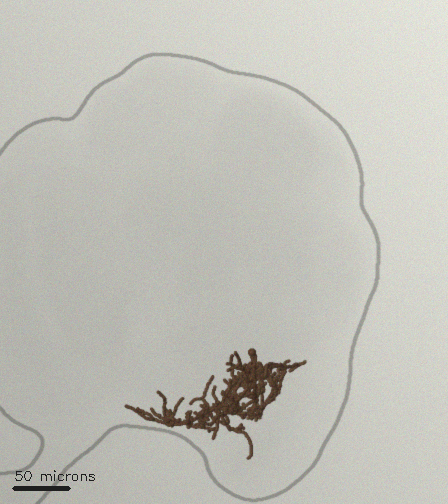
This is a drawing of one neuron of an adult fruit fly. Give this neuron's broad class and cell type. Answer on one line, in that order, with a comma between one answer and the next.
central-brain intrinsic neuron, GNG188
